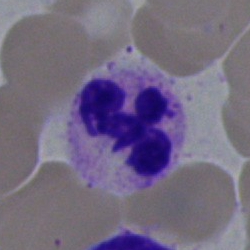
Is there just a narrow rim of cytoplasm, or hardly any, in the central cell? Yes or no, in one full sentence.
No, the cell has plenty of cytoplasm around its nucleus.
